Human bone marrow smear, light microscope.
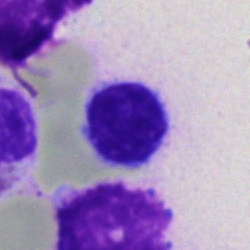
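Lymphocyte. The outline looks round, and the nucleus takes up almost the whole cell. I can make out only a very thin rim of cytoplasm at the edge. The chromatin, I'd note, is dense and stains deep purple.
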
